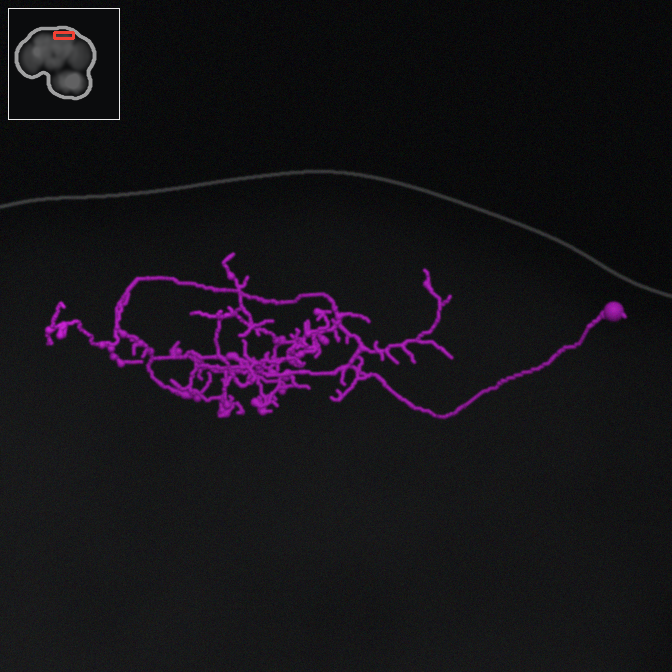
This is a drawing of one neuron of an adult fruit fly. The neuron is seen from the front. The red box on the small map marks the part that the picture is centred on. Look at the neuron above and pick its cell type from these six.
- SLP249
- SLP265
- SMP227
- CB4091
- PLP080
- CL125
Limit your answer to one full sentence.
The neuron is typed under the name SLP265.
